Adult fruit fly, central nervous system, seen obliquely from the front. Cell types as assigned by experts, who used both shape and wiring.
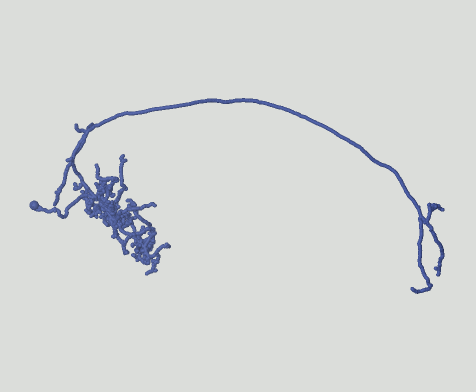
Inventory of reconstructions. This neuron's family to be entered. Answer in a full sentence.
The family is hemilineage VLPl&p2_lateral.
